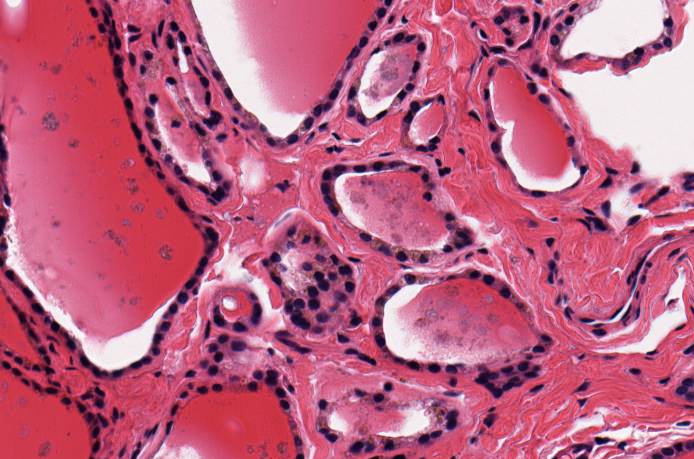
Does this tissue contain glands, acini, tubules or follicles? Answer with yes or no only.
Yes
